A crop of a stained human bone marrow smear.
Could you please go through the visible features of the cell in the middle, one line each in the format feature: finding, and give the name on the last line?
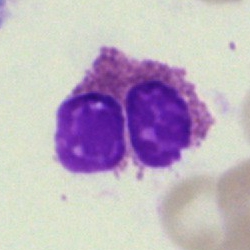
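Nuclei: two, separate, lying side by side
Chromatin: dark purple, dense, a few small paler patches
Cytoplasm position: mostly above and to the right of the nuclei
Cytoplasm texture: fine and grainy
Name: eosinophil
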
